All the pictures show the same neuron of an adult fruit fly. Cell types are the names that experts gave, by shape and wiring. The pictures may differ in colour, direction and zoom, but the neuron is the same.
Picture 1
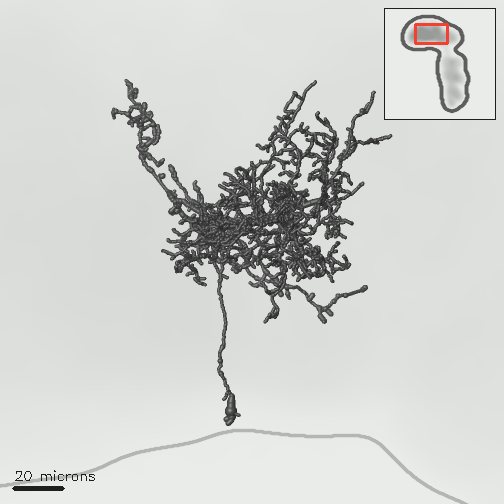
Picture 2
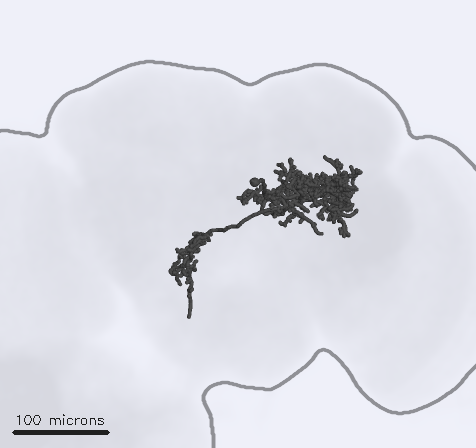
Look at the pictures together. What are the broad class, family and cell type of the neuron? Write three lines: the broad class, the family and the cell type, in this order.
central-brain intrinsic neuron
hemilineage DM6_central2
CL322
